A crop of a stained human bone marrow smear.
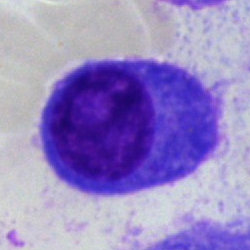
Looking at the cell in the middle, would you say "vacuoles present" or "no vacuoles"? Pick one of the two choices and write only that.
No vacuoles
